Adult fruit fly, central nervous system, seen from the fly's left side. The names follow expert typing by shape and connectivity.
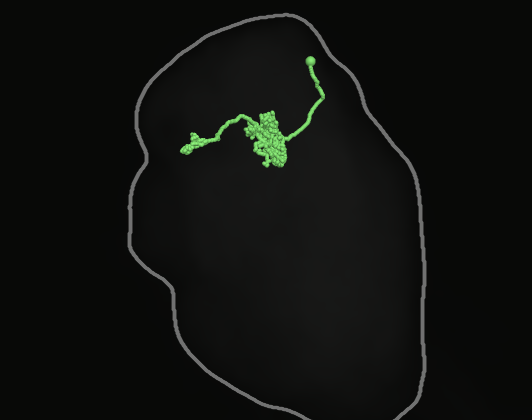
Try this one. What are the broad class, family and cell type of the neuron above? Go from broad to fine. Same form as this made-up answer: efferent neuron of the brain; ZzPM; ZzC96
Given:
central-brain intrinsic neuron; class CX; FR1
